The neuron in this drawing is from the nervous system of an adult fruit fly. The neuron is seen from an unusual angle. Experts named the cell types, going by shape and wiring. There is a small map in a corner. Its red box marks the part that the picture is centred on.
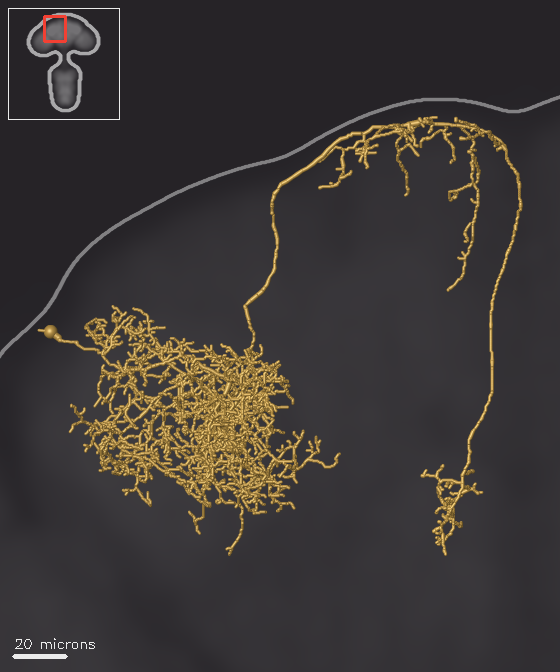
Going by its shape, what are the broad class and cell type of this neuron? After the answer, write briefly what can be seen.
This is a central-brain intrinsic neuron. Its cell type is AVLP015. It is in the brain and does not reach the nerve cord. The cell body is on the left of the picture. From left to right in the picture it spans about 190 microns.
